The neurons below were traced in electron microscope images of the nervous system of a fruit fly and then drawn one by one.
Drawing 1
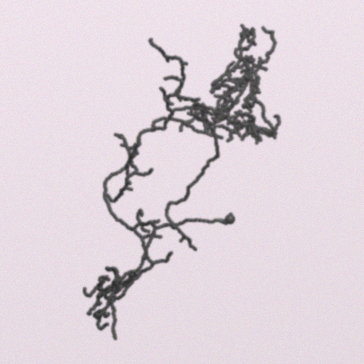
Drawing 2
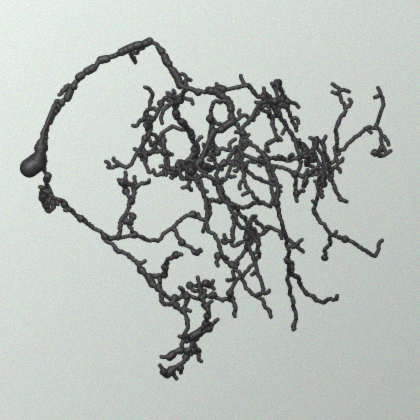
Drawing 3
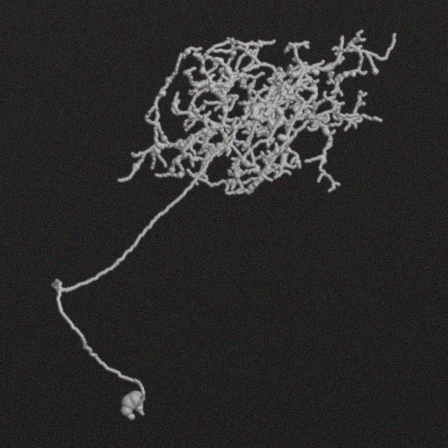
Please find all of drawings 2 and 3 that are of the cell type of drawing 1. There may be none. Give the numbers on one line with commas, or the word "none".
none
